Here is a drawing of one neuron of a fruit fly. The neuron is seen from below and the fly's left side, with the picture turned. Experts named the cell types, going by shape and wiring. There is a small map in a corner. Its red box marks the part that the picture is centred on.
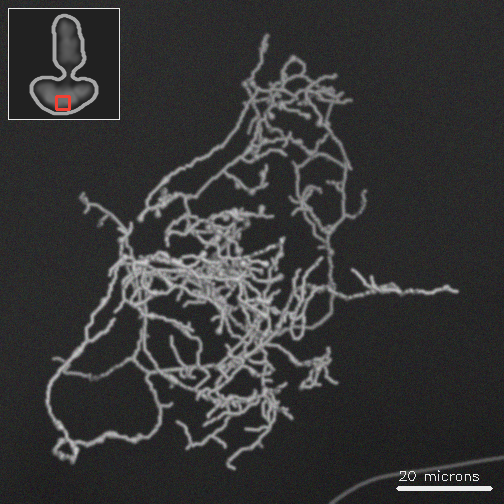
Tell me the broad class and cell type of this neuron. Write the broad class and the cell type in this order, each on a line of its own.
central-brain intrinsic neuron
SMP058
